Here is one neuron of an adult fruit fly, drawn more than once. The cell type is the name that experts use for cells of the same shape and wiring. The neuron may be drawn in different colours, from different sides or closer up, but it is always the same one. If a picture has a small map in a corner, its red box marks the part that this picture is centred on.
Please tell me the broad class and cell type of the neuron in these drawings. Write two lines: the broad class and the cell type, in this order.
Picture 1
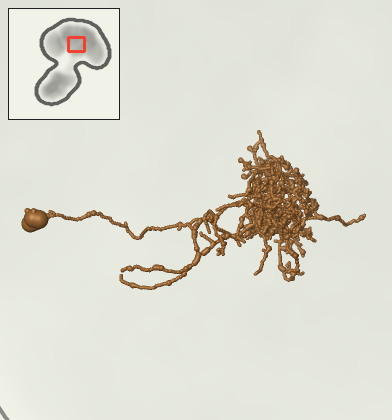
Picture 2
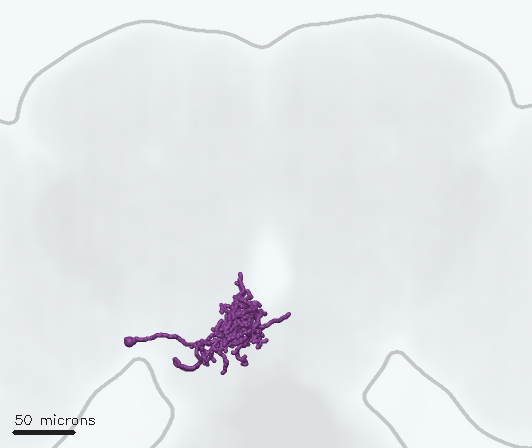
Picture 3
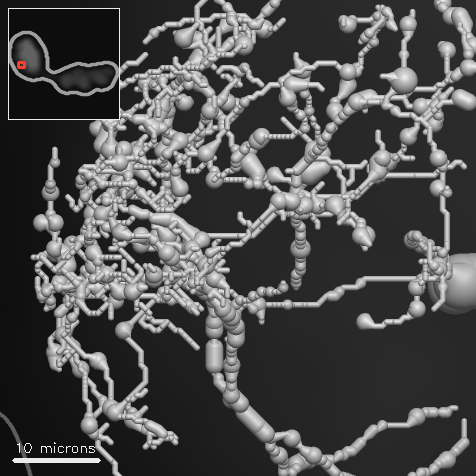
central-brain intrinsic neuron
GNG628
